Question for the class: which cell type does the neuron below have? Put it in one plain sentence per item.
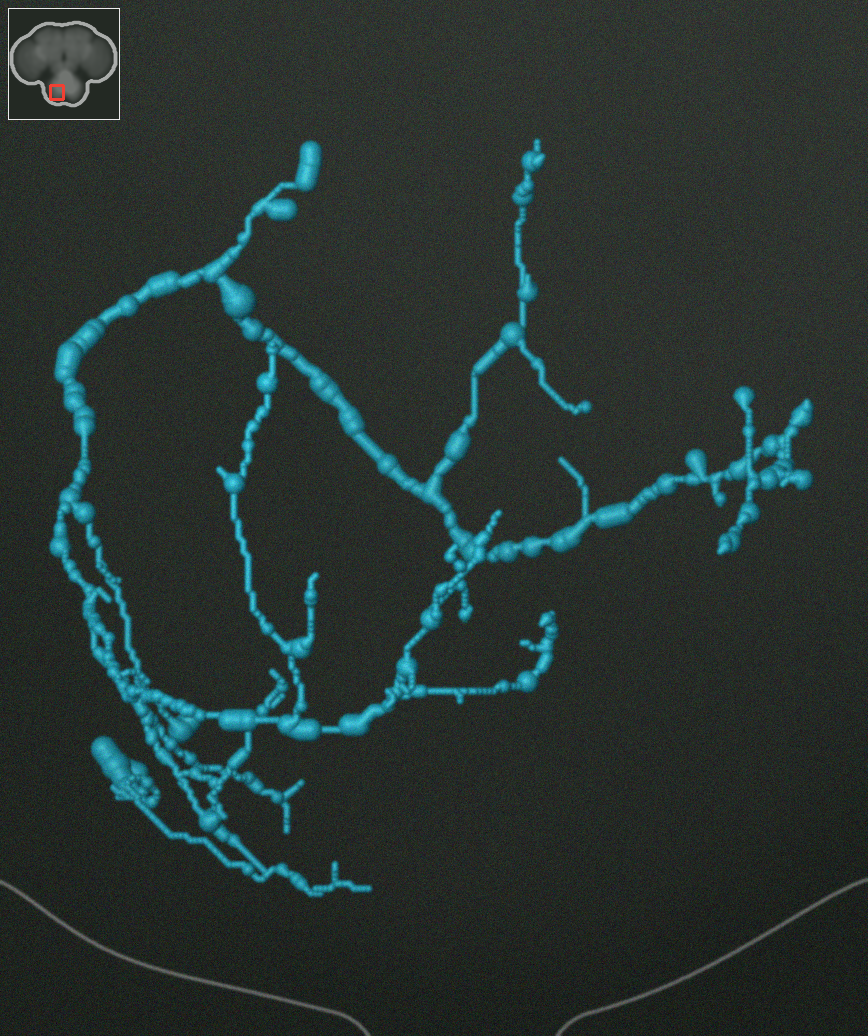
The cell type is IN13A055.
